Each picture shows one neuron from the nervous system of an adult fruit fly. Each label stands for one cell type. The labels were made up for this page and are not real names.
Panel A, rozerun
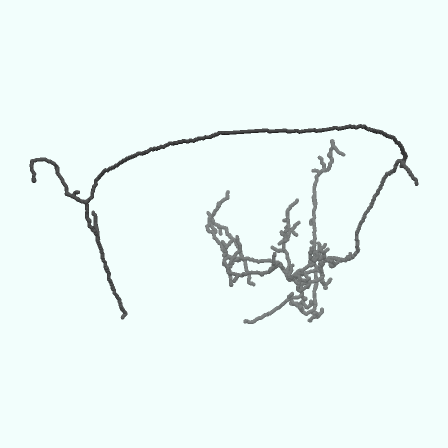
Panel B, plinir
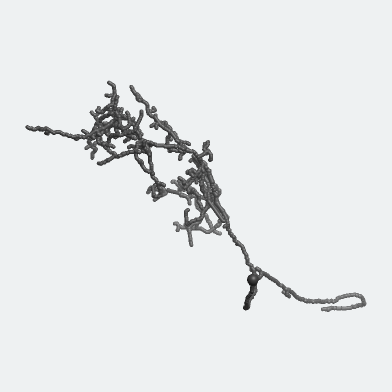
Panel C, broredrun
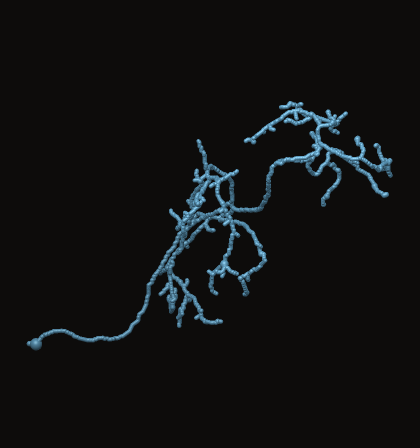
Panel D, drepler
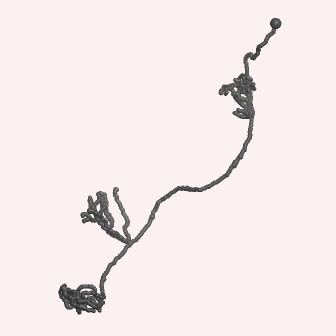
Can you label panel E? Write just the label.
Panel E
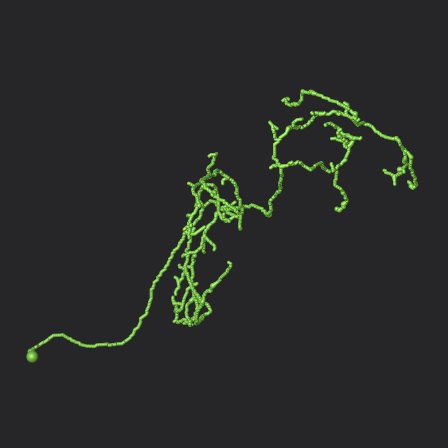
broredrun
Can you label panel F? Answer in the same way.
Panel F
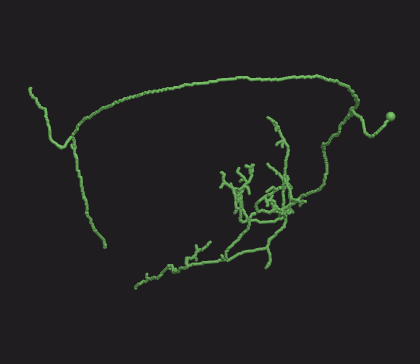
rozerun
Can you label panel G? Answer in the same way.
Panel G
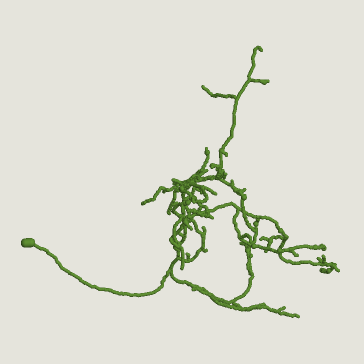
plinir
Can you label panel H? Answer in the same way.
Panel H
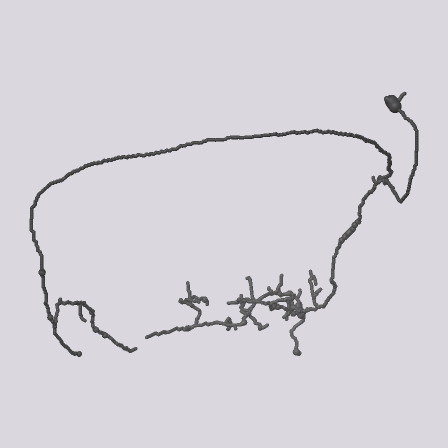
rozerun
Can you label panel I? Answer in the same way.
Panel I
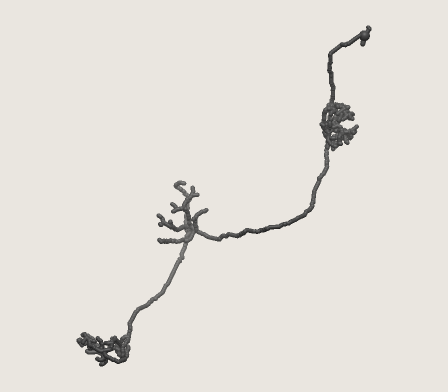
drepler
